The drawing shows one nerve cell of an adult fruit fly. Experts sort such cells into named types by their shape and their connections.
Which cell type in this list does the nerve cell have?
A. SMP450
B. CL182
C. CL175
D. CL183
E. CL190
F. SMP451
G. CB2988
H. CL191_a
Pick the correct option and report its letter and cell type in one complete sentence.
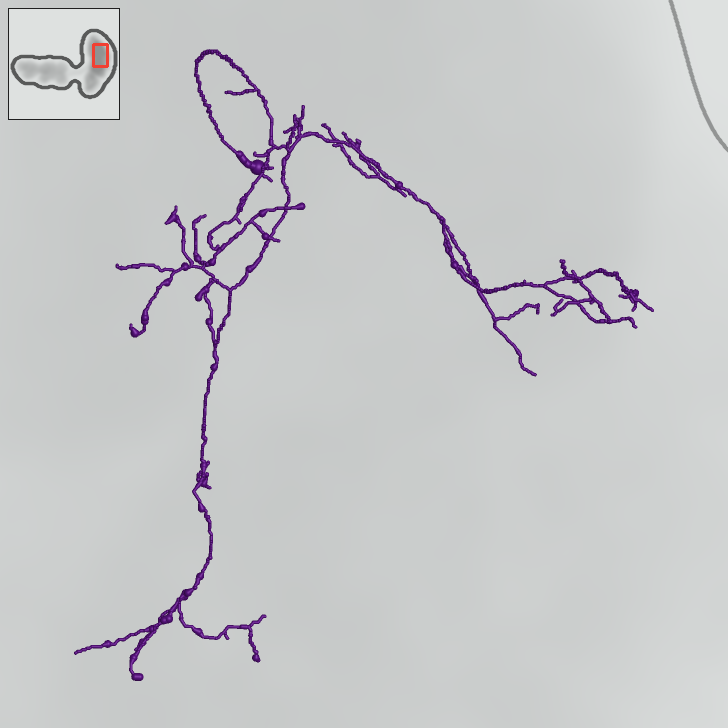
By cell type, the nerve cell is classed as SMP451, which is option F.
